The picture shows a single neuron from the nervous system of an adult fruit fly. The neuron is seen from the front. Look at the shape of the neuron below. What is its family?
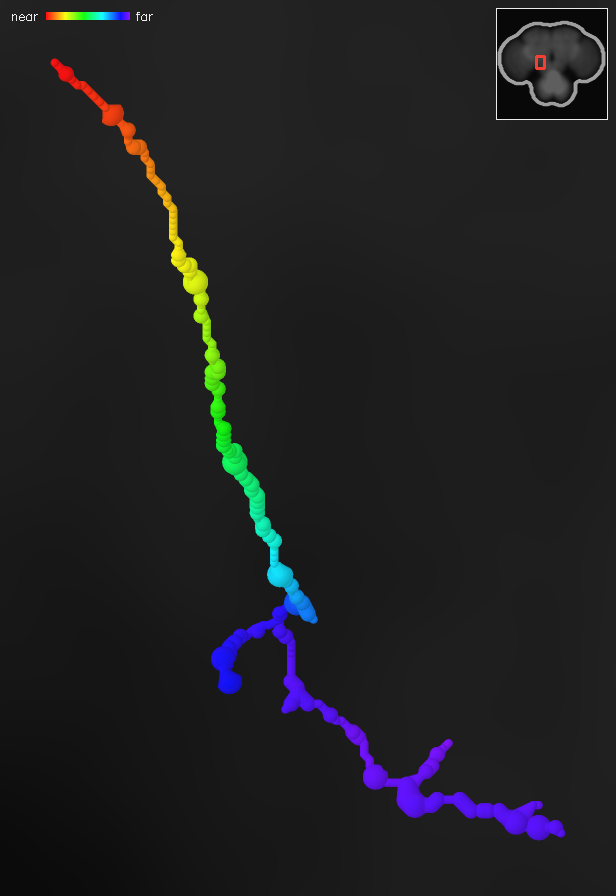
class mechanosensory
